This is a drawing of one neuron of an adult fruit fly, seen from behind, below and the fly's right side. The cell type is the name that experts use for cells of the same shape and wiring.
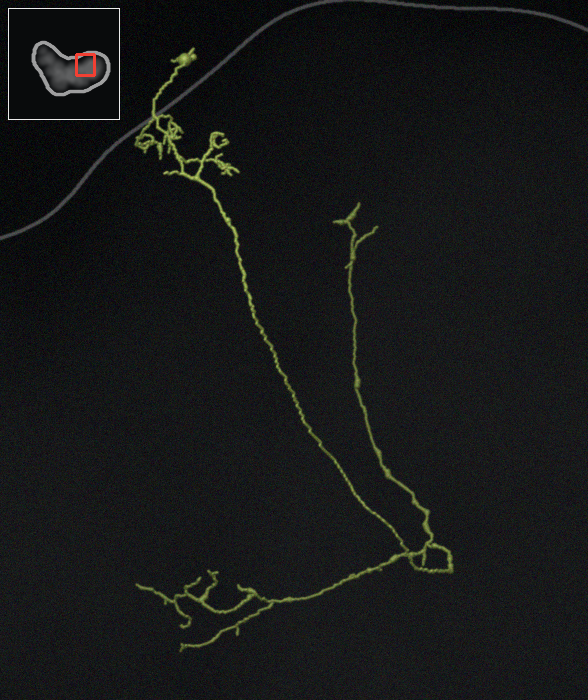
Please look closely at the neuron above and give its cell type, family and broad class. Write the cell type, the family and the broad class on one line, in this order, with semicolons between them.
KCa'b'-ap2; class Kenyon Cell; central-brain intrinsic neuron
